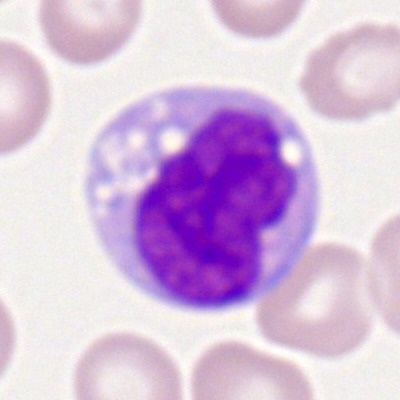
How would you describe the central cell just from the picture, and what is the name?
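What strikes you first is the nucleus: folded and indented, but not split into separate lobes. Its chromatin is mottled, with lighter and darker patches, rather than uniformly dense. Plenty of cytoplasm spreads wide on the left of the nucleus, with several clear round vacuoles in it. That's a monocyte.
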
